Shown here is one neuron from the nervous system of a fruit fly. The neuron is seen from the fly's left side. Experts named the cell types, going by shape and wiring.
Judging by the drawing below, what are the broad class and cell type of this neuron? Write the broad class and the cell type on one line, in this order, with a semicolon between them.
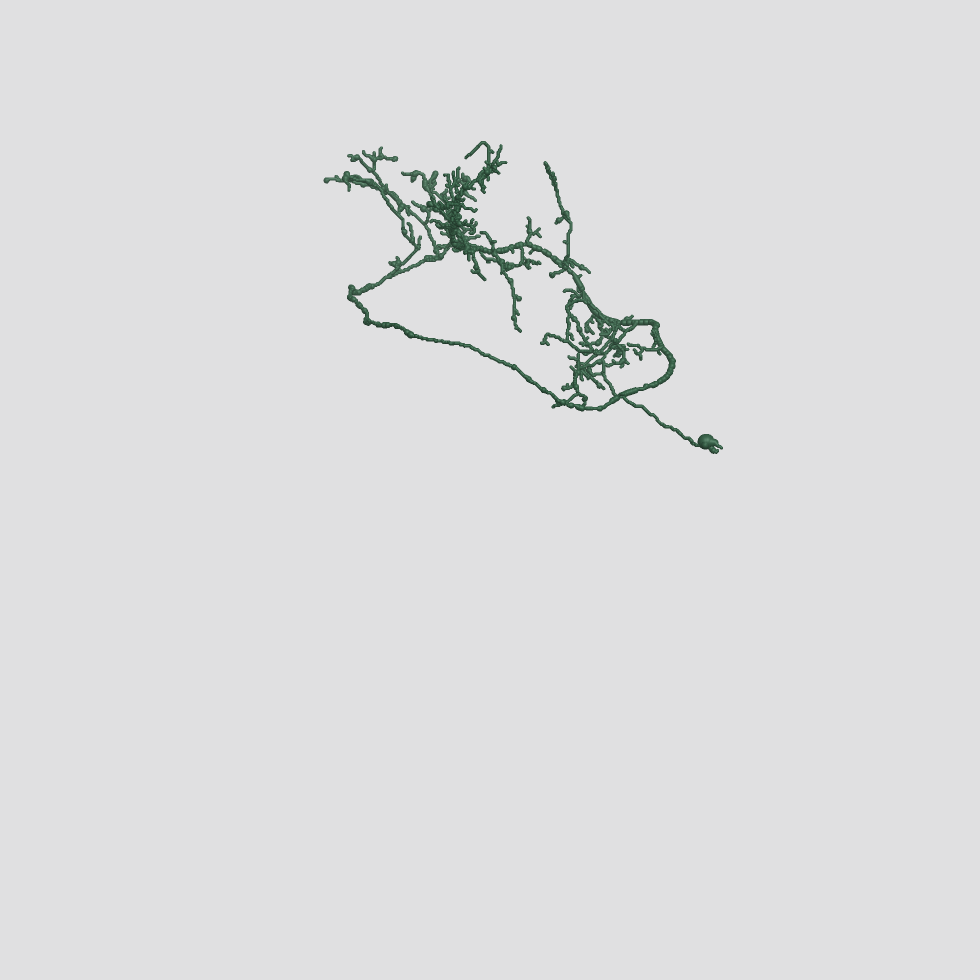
central-brain intrinsic neuron; SMP580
